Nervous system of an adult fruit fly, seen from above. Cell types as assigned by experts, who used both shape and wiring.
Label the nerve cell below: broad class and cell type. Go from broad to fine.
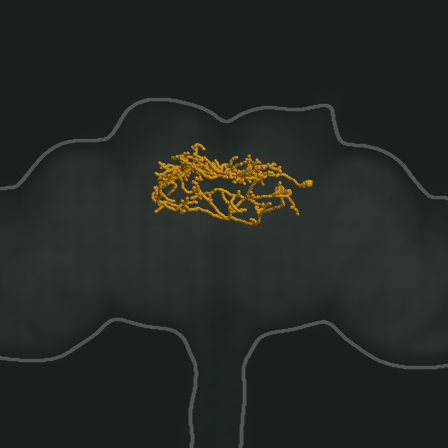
central-brain intrinsic neuron; GNG252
